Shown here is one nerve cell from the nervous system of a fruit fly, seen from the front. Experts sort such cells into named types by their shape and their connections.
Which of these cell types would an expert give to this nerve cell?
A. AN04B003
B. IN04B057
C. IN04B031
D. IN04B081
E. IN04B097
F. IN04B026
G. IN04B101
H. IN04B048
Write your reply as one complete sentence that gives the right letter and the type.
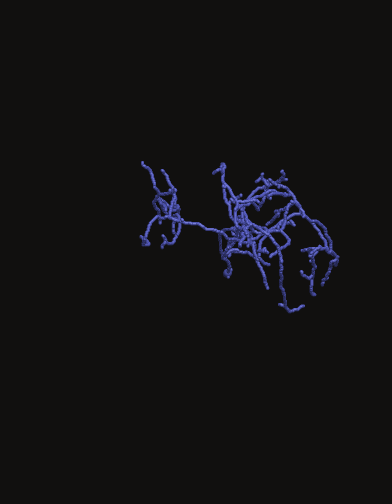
The nerve cell is sorted into cell type IN04B048, option H.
